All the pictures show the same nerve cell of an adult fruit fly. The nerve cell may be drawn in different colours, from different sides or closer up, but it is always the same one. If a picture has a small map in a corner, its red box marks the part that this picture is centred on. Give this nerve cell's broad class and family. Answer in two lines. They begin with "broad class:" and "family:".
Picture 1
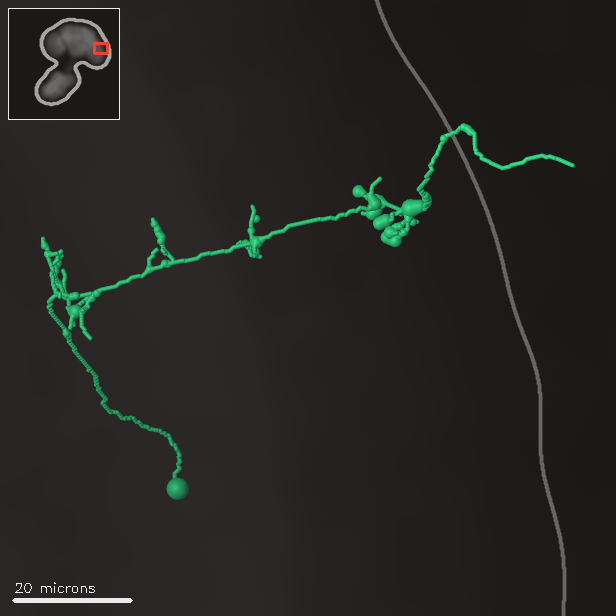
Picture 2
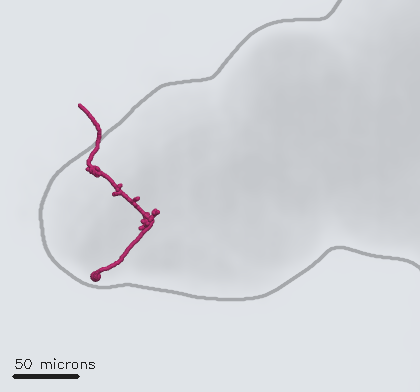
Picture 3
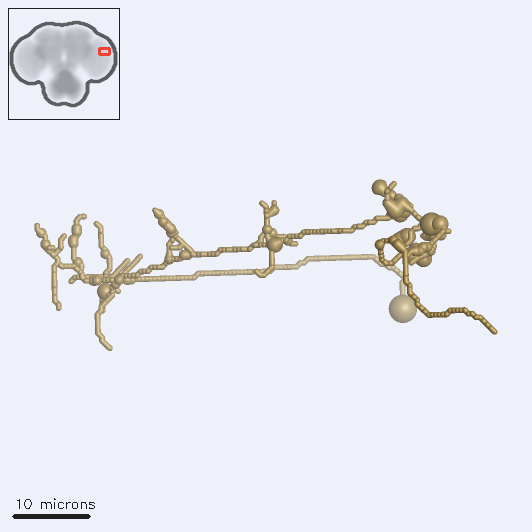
broad class: optic-lobe intrinsic neuron
family: C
